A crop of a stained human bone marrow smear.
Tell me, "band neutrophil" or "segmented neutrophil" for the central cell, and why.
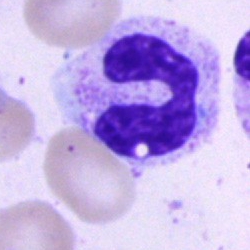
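The central cell is a band neutrophil. Its nucleus is a thick curved band, bent into a horseshoe opening to the left, and this band shape is what decides.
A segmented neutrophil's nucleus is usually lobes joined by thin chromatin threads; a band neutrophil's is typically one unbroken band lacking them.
The chromatin is dark purple and coarsely clumped, fine pinkish-purple granules lie scattered through the cytoplasm, and the outline is roughly round and smooth.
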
